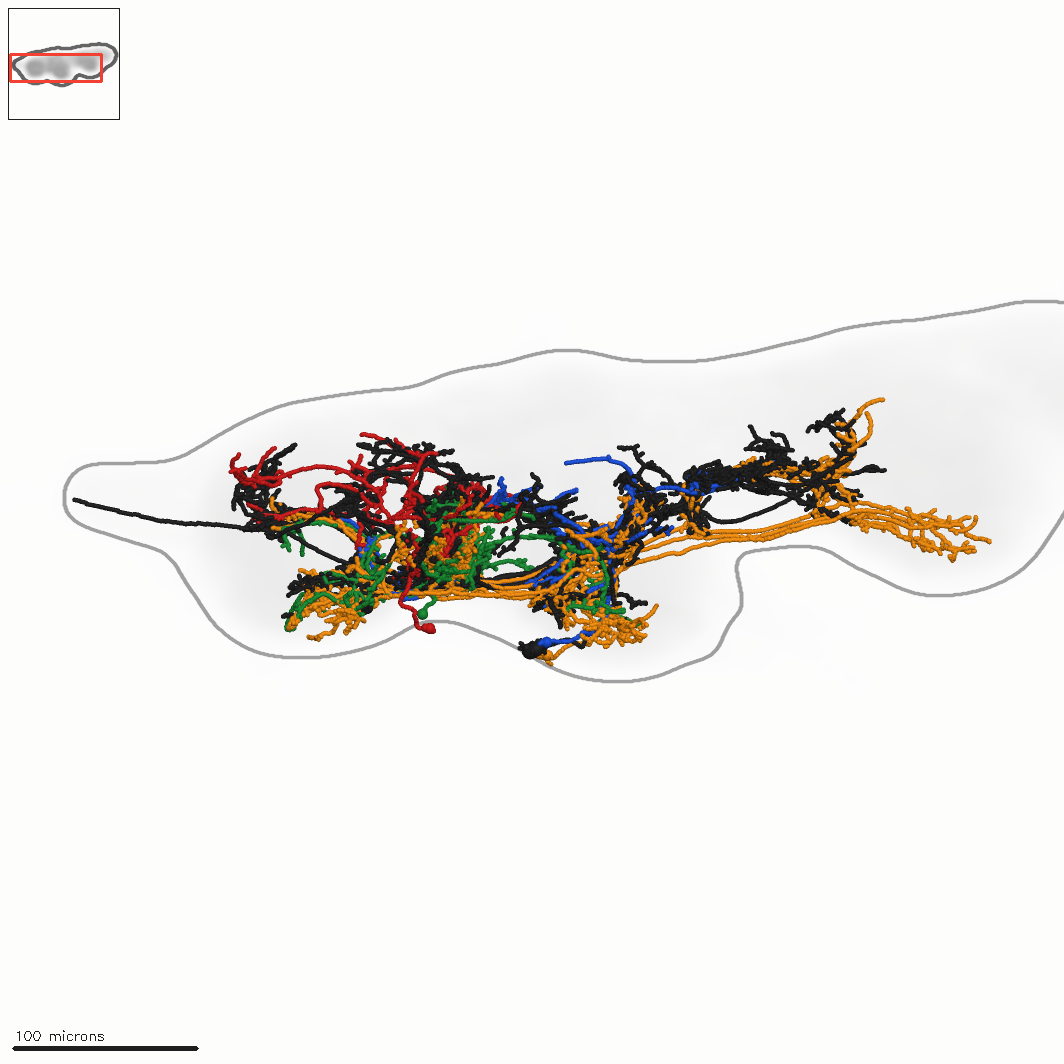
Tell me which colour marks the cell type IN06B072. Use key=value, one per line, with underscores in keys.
colour=red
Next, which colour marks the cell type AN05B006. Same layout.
colour=black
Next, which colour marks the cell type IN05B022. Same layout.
colour=orange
